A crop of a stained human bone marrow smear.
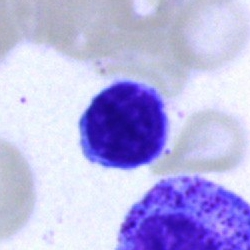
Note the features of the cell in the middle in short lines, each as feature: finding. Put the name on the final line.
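Outline: round and smooth
Chromatin: dense, dark purple, coarsely clumped
Cytoplasm: no granules seen
Surface: no projections
Name: lymphocyte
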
